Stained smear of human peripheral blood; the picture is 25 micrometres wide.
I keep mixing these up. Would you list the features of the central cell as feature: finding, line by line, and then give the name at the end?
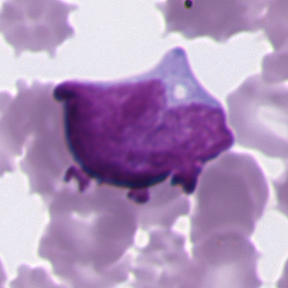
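Cytoplasm: small amount, pale blue, mainly upper right.
Nucleus: fills most of cell.
Vacuole: single, small, round, clear, in upper right cytoplasm.
Lower edge: several small dark knob-like protrusions.
Name: myeloblast.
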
